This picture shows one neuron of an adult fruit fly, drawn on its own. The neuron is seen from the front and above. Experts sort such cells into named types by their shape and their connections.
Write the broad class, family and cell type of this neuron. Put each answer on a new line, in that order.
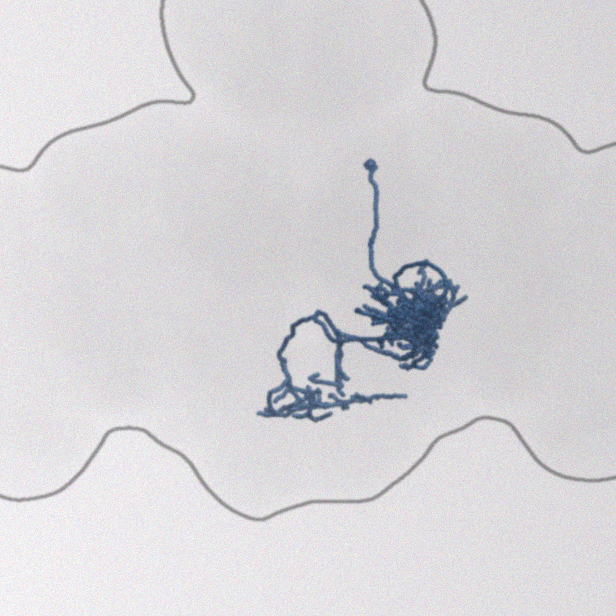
central-brain intrinsic neuron
hemilineage DM6_central2
LAL195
